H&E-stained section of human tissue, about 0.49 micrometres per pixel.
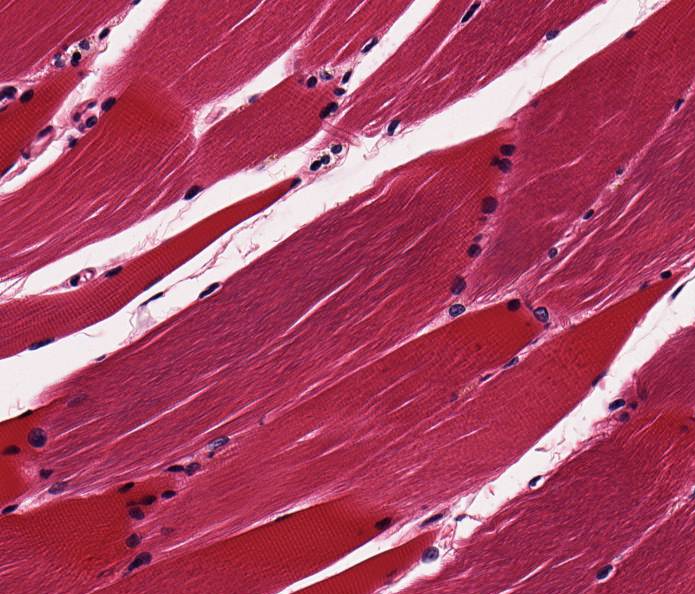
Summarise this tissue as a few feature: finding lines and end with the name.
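Striations: fine, transverse, seen in several fibres
Nuclear position: at fibre edges, not centres
Nuclei: small, dark-staining, oval to elongated
Branching: none along the lengths seen
Name: skeletal muscle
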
